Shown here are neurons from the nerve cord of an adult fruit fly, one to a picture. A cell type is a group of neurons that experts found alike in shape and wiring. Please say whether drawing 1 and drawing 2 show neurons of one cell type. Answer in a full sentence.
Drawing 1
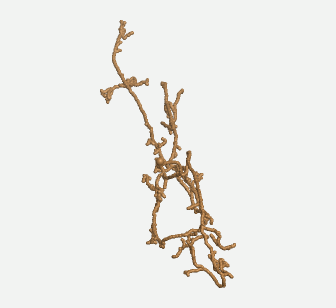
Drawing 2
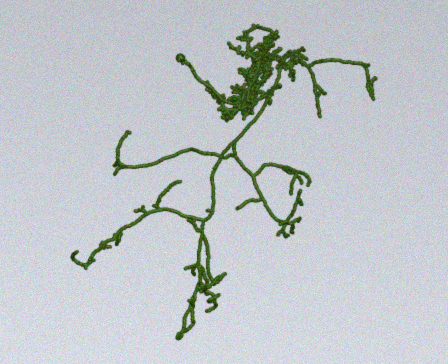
They are of different cell types.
